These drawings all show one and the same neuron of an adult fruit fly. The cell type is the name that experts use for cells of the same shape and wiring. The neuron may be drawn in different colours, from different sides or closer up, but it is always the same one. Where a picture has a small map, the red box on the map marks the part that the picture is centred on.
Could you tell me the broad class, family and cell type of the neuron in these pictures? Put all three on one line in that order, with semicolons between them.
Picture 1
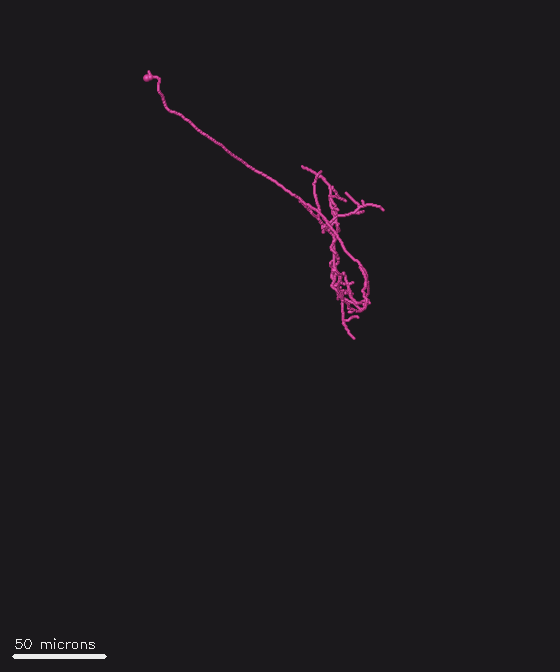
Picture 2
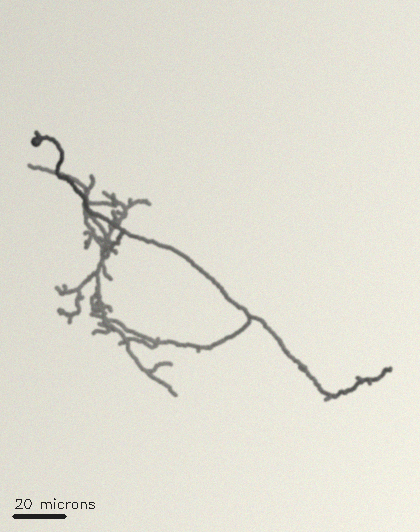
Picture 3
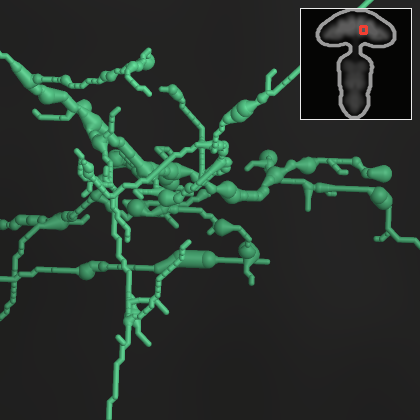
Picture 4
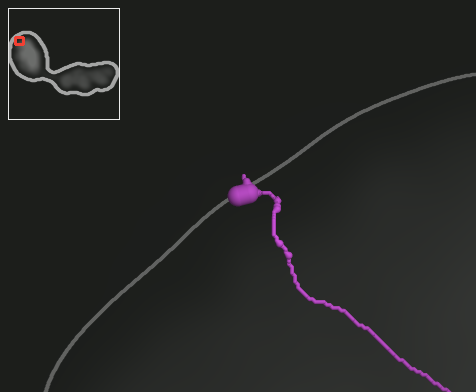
central-brain intrinsic neuron; hemilineage SMPad2; CL049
